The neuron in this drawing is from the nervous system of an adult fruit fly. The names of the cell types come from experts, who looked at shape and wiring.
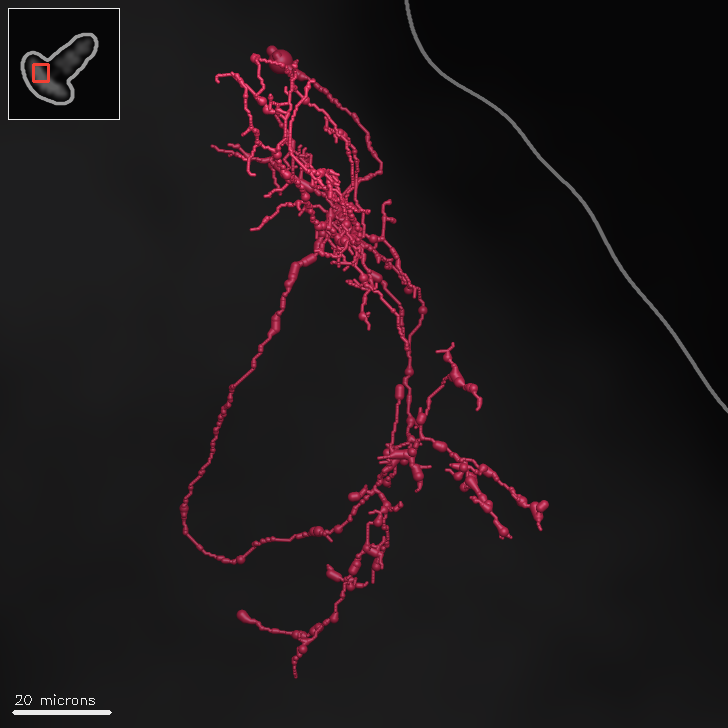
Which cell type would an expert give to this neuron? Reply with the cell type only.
SMP239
